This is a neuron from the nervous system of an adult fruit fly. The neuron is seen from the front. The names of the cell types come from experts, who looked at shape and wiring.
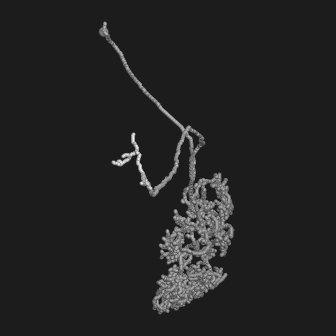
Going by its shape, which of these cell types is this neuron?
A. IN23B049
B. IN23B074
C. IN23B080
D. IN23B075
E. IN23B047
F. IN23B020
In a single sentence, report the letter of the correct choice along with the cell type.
Of the choices offered, option F, IN23B020, is the cell type of the neuron.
